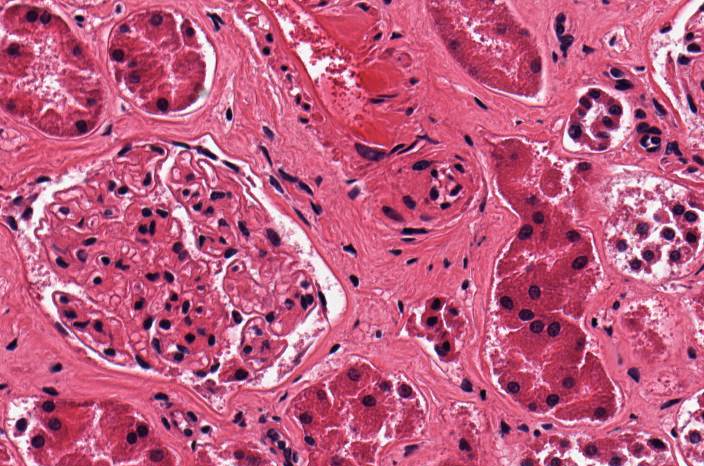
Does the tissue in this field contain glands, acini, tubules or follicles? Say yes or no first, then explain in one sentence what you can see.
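Yes. The tissue between the tubules is widened by dense pink collagen containing scattered spindle-shaped nuclei.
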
